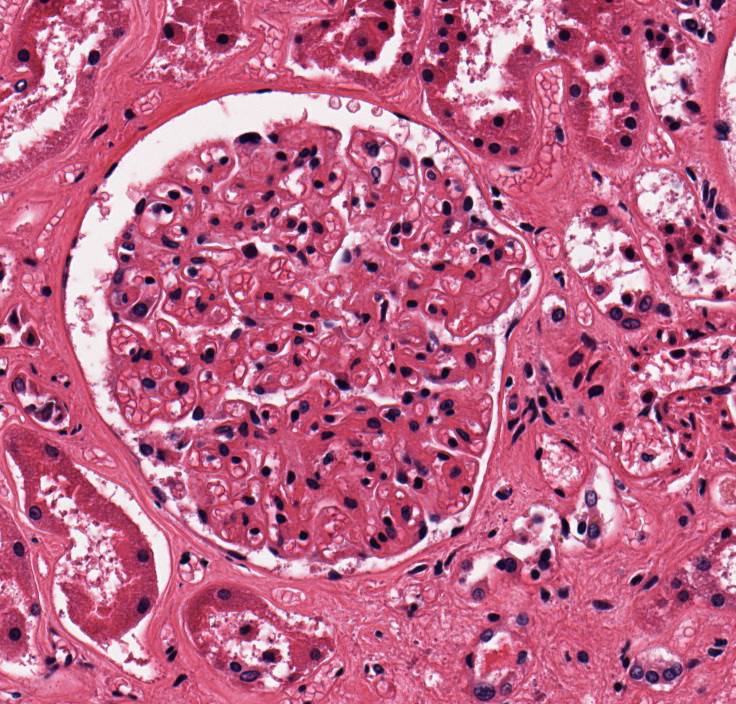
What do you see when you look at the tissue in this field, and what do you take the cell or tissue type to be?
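A large lobulated capillary tuft, ringed by tubules, fills the left and centre. Small dark round nuclei crowd between many open loops. The tubules have cuboidal epithelial cells, pink cytoplasm and round dark nuclei. Spindle-shaped nuclei cluster just beyond the tuft's lower right edge. Name: renal cortex.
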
